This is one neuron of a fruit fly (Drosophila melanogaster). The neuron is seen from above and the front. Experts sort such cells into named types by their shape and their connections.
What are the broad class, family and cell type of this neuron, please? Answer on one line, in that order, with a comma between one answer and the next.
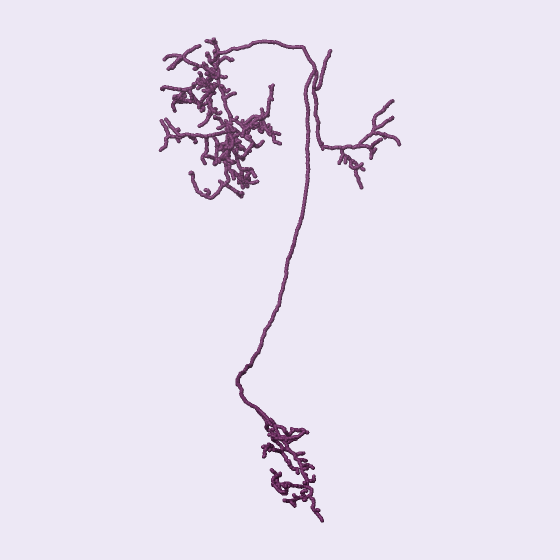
ascending neuron, hemilineage 06A, AN06A015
